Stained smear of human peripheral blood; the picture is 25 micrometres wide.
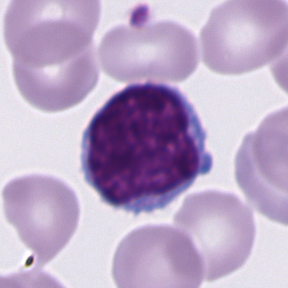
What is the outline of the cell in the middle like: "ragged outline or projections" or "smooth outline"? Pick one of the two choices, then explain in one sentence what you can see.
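Ragged outline or projections. A small rounded bleb of cytoplasm bulges from the right edge of the cell.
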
